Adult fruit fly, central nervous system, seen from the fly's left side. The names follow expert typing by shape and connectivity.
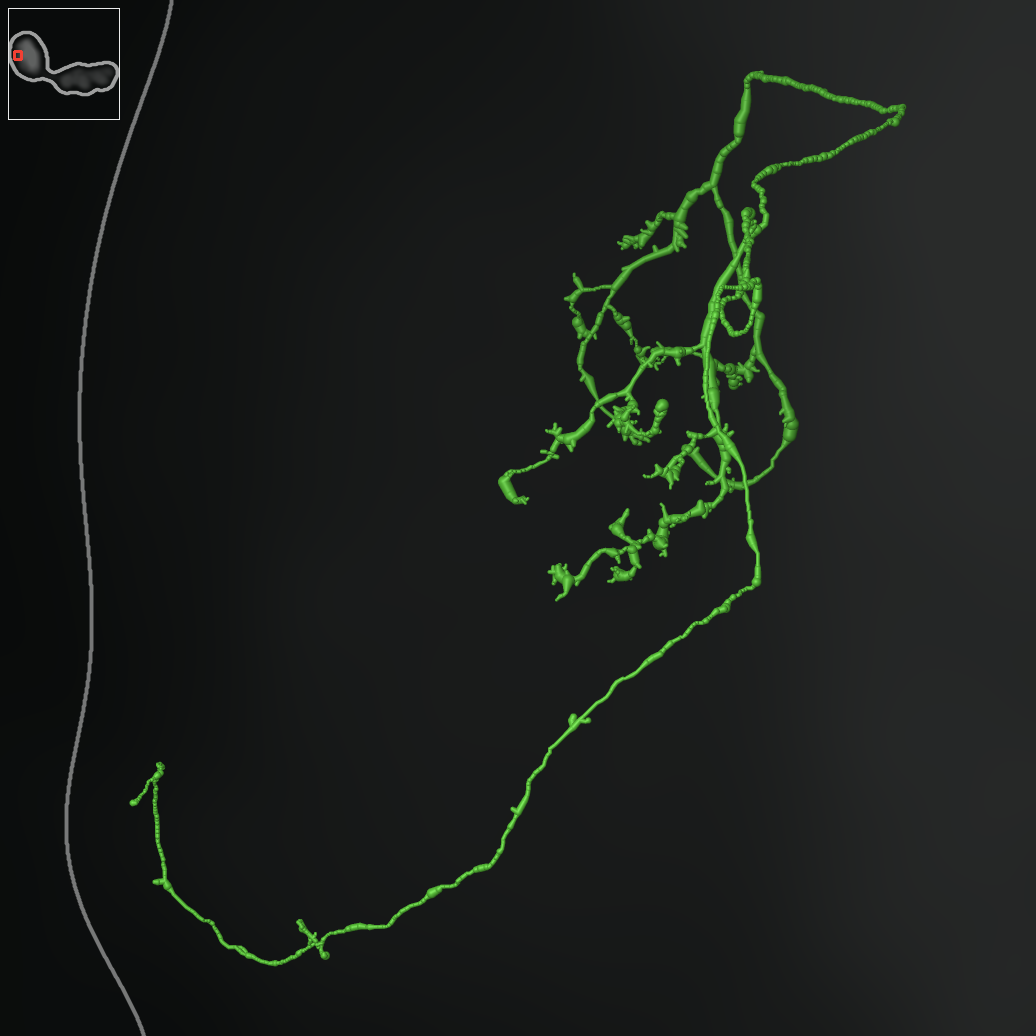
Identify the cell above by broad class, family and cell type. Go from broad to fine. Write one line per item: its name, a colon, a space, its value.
broad class: sensory neuron entering the brain
family: class olfactory
cell type: ORN_DC4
